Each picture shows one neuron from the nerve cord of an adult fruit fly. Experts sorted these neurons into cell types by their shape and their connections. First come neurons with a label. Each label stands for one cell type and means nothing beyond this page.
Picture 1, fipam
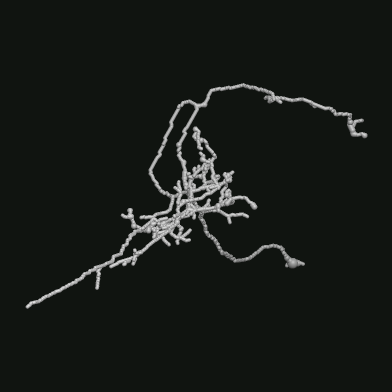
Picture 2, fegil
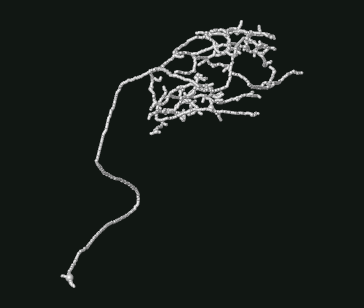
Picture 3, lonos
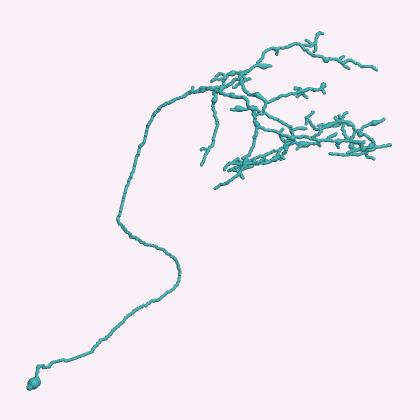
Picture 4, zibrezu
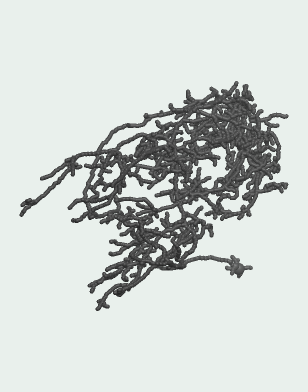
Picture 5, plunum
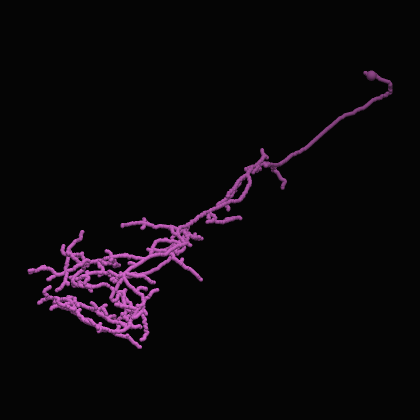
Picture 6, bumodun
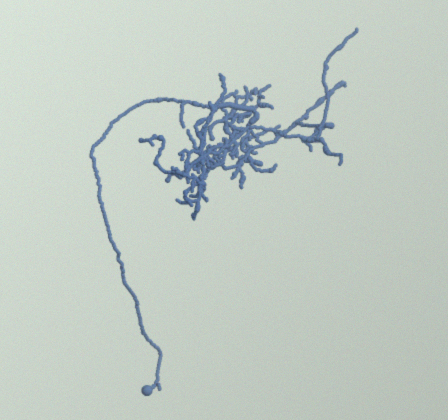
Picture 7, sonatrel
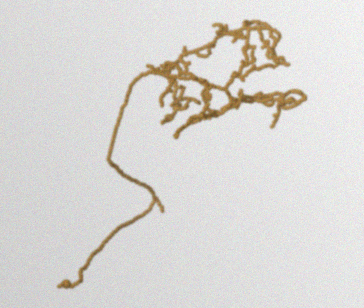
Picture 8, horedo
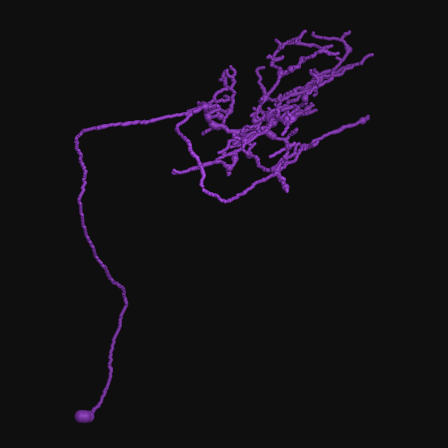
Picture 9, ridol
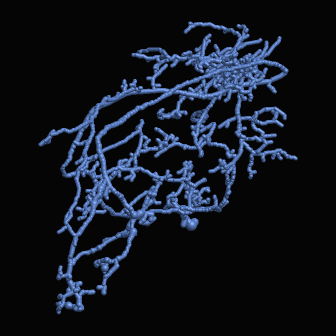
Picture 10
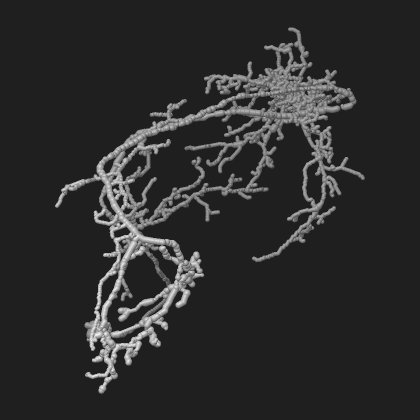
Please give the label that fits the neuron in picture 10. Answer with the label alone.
ridol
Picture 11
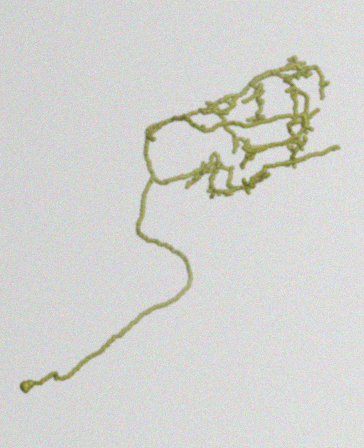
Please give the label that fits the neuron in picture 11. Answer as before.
sonatrel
